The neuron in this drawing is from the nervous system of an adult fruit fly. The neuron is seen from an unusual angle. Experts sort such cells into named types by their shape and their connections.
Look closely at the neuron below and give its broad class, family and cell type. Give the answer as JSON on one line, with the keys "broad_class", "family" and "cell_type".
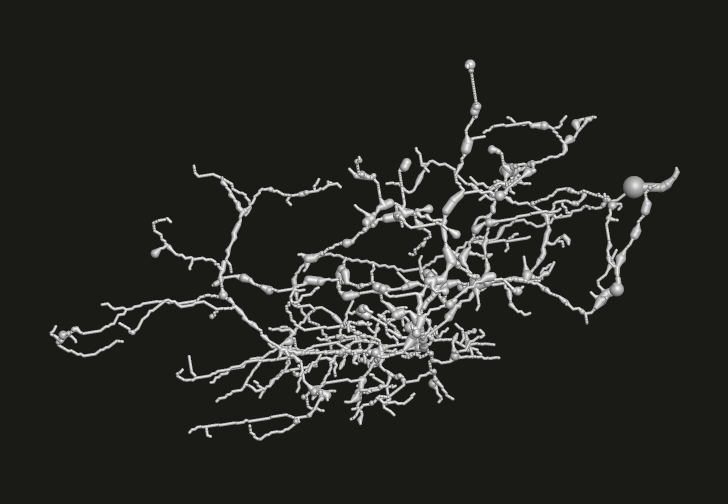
{"broad_class": "nerve-cord intrinsic neuron", "family": "hemilineage 13B", "cell_type": "IN13B044"}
